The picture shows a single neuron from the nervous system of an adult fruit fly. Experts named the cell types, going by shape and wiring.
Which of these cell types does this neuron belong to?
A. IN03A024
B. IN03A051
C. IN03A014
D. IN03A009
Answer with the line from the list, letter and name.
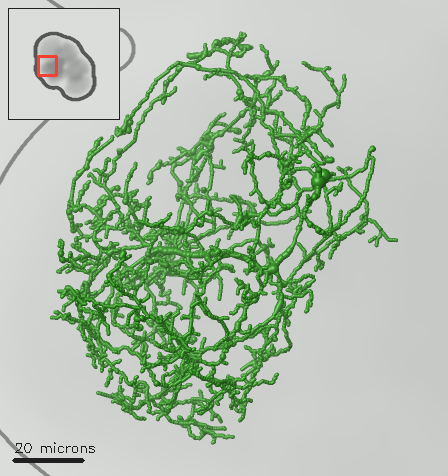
C. IN03A014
